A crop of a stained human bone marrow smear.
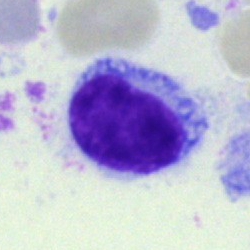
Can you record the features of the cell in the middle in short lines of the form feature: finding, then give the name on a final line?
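Outline: roughly oval
Nucleus: off-centre, toward the lower left
Chromatin: dark purple, dense
Cytoplasm: blue crescent, mostly along the upper right of the nucleus
Name: hairy cell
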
